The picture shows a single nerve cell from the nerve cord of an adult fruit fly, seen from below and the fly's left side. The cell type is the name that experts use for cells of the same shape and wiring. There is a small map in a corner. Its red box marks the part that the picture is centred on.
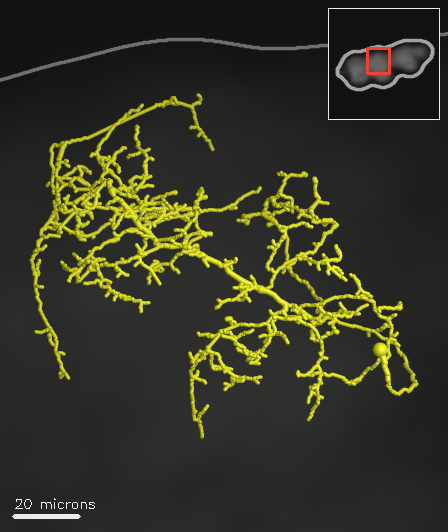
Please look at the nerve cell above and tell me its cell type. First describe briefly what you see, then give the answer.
By the scale bar it is about 120 microns wide in this view. The picture shows more than a hundred branch ends. This is a nerve-cord intrinsic neuron. Its cell type is IN04B031.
